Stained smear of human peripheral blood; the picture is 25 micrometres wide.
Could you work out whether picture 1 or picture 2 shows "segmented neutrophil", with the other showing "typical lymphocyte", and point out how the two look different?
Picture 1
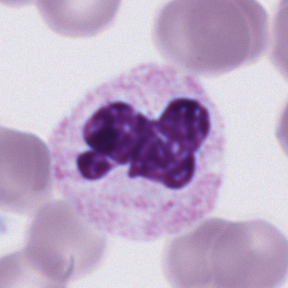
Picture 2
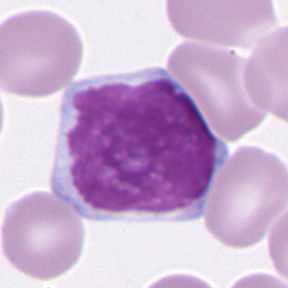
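First picture's a segmented neutrophil, the second a typical lymphocyte. Look at the cytoplasm: the neutrophil's is filled with fine, small pinkish-violet granules, while the lymphocyte shows none at all.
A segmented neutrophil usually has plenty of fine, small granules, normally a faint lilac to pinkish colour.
The lymphocyte's cytoplasm is just a narrow pale blue rim, and its nucleus, about 13 micrometres across in a cell of about 15 micrometres, takes up about 80% of the area.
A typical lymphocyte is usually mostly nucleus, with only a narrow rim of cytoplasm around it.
Outlines differ too: round in the neutrophil, angular in the lymphocyte, with fairly straight edges meeting at corners and no hair-like or bleb-like projections. The neutrophil's chromatin is dense, dark purple and clumped, and you won't find nucleoli. Neither cell has vacuoles. Red cells sit around the neutrophil outside its edge and press against the lymphocyte's right side.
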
